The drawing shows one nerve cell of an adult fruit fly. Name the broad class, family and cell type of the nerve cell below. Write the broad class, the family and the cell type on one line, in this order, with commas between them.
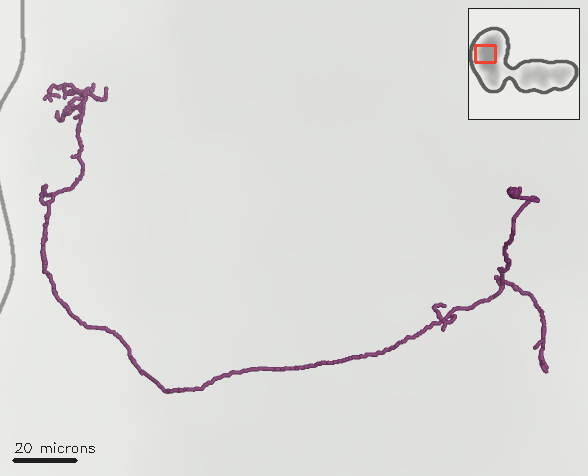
central-brain intrinsic neuron, class Kenyon Cell, KCg-d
